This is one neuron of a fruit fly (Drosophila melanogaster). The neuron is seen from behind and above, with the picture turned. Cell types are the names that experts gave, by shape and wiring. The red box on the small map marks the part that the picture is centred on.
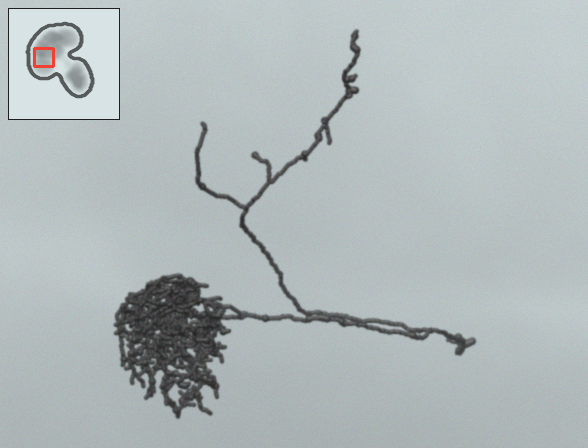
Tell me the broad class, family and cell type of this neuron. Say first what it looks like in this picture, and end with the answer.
Dozens of branch ends can be seen. In this view it is about as wide as it is tall. This is a visual projection neuron. Its family is LC. The cell type is LC20b.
